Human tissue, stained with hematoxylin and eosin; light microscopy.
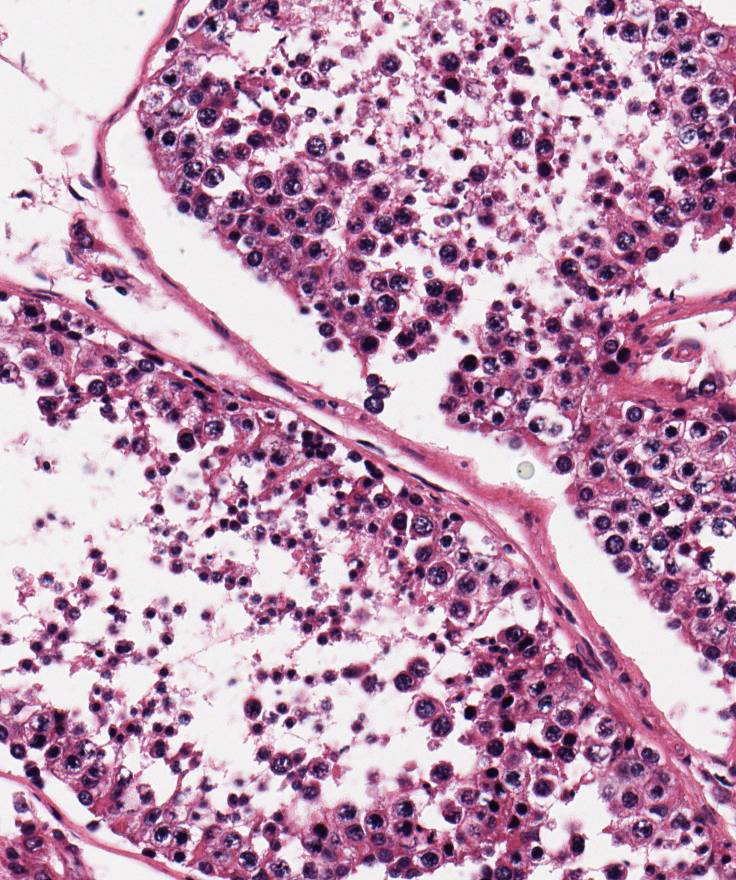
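Testis: several large rounded tubular units, divided by narrow pink strands, are packed with many layers of rounded cells, not a single lining layer. Among larger cells with pale pink to lilac cytoplasm lie smaller cells with small, dense, dark round nuclei, mostly toward the centres.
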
